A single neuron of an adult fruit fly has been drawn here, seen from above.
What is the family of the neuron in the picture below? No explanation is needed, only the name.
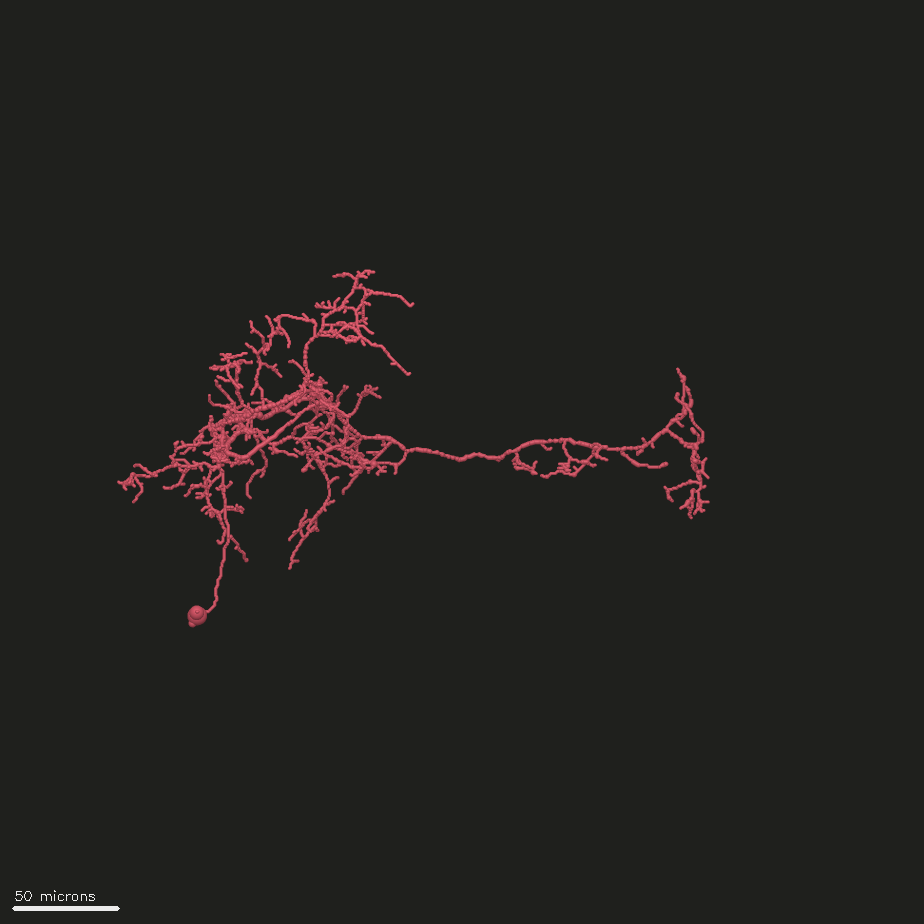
hemilineage DL1_ventral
